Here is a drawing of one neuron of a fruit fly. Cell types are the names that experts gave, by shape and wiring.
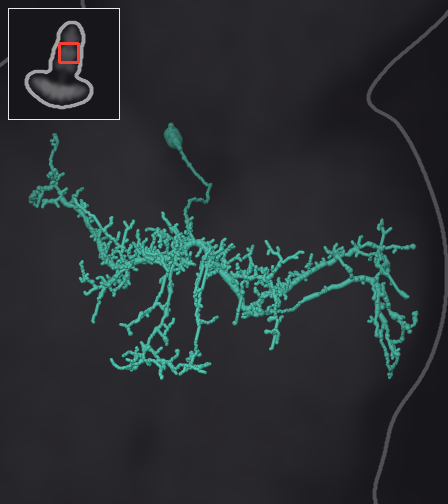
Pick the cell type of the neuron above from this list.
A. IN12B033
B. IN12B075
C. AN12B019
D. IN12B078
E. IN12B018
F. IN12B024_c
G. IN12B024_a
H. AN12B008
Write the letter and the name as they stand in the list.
E. IN12B018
